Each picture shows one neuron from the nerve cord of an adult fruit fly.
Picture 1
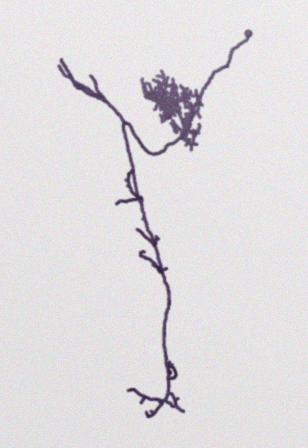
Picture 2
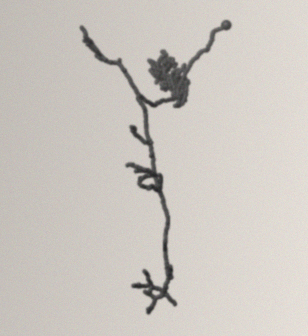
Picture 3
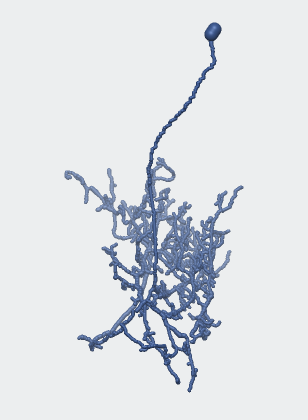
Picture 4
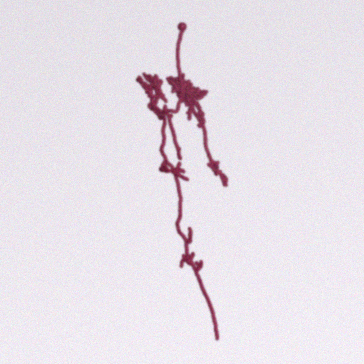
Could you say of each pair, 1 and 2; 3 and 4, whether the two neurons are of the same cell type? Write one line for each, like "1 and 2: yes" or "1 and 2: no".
1 and 2: yes
3 and 4: no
